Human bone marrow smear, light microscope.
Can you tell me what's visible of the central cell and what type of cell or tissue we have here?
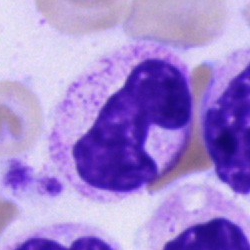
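Deeply indented on its right side, the nucleus has dense, dark purple chromatin. The cytoplasm around it is pale pinkish-lilac, with fine pinkish-purple granules scattered through it. That's a band neutrophil.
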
